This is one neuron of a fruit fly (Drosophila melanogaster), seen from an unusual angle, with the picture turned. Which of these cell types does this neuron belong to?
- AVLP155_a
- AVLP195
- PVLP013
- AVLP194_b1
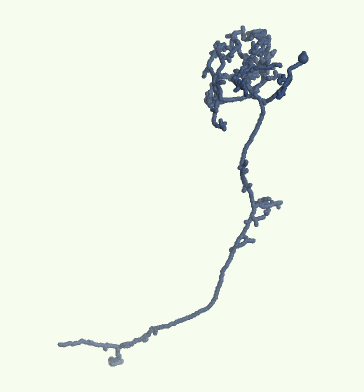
AVLP195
